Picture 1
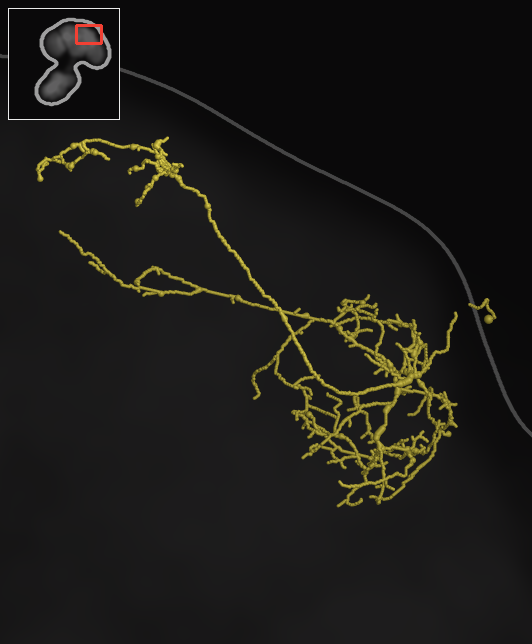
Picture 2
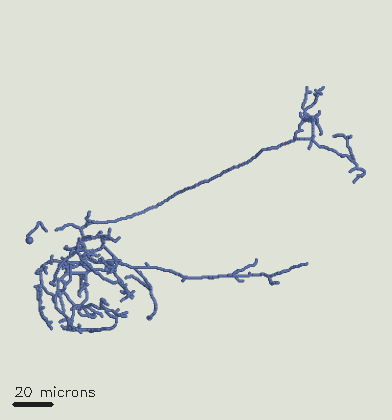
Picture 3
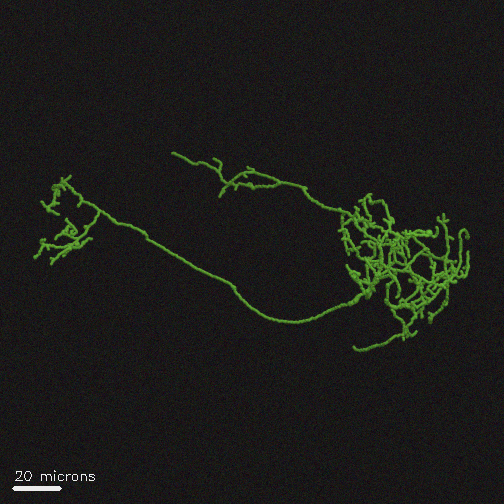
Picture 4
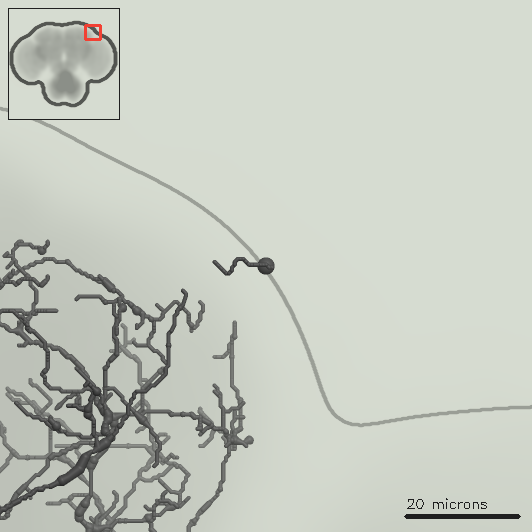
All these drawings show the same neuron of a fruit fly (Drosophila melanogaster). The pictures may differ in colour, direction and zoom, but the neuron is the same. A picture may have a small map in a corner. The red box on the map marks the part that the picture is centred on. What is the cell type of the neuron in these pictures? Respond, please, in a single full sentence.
The cell type name CB4209 applies to this neuron.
